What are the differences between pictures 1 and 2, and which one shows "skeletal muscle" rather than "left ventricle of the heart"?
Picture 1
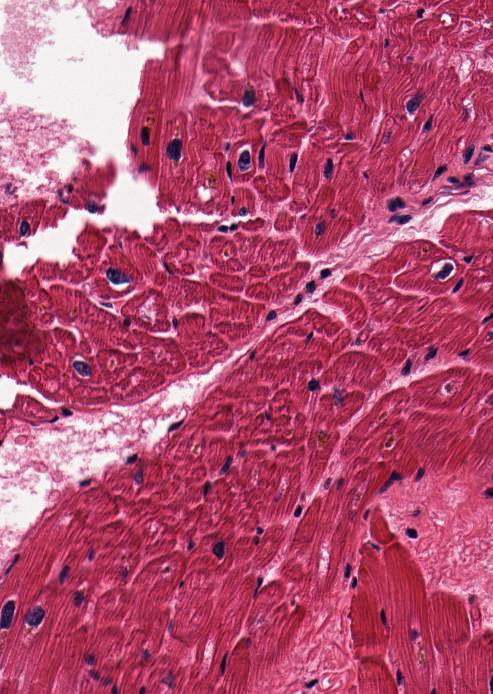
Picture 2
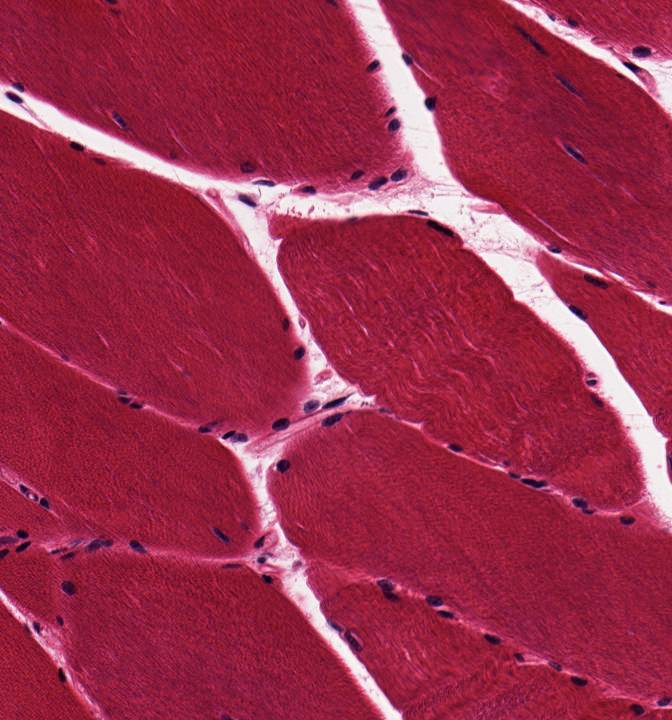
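Picture 1: left ventricle of the heart. Picture 2: skeletal muscle. Picture 1: fibre nuclei central, several with a clear pale halo, some with small golden-brown granules alongside; cytoplasm deep pink-red. Picture 2: fibre nuclei dark, flattened, at fibre edges; cytoplasm deeply eosinophilic, evenly stained, no vacuoles. Central fibre of picture 2 shows fine wavy fibrillar lines along its length. Between fibres in picture 2, only thin strands of pale pink connective tissue with a few spindle-shaped nuclei, most at the central junction.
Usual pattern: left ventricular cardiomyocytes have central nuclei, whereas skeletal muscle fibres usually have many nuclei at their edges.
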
